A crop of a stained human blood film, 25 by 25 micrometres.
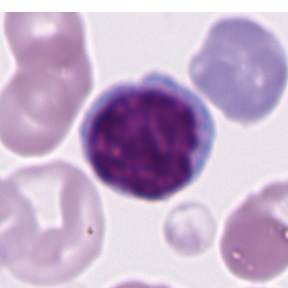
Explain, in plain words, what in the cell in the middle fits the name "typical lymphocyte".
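Most of what is measured here fits a typical lymphocyte, while one measurement sits a little outside the usual range. The nucleus is round in outline, about 10 micrometres across, and fills about 70% of the cell's area.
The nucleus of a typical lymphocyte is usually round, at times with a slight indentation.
The round outline of this nucleus agrees with that.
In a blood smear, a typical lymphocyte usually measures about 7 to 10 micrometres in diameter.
This cell is about 11 micrometres across, slightly larger than that usual range, and so its size goes less well with the name. The remaining features are simply seen: the chromatin is dark purple and coarsely clumped, and no nucleolus is visible in the nucleus. The rim of cytoplasm is wider on the right side than on the left, and a small blue bulge of cytoplasm projects from the top of the cell.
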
